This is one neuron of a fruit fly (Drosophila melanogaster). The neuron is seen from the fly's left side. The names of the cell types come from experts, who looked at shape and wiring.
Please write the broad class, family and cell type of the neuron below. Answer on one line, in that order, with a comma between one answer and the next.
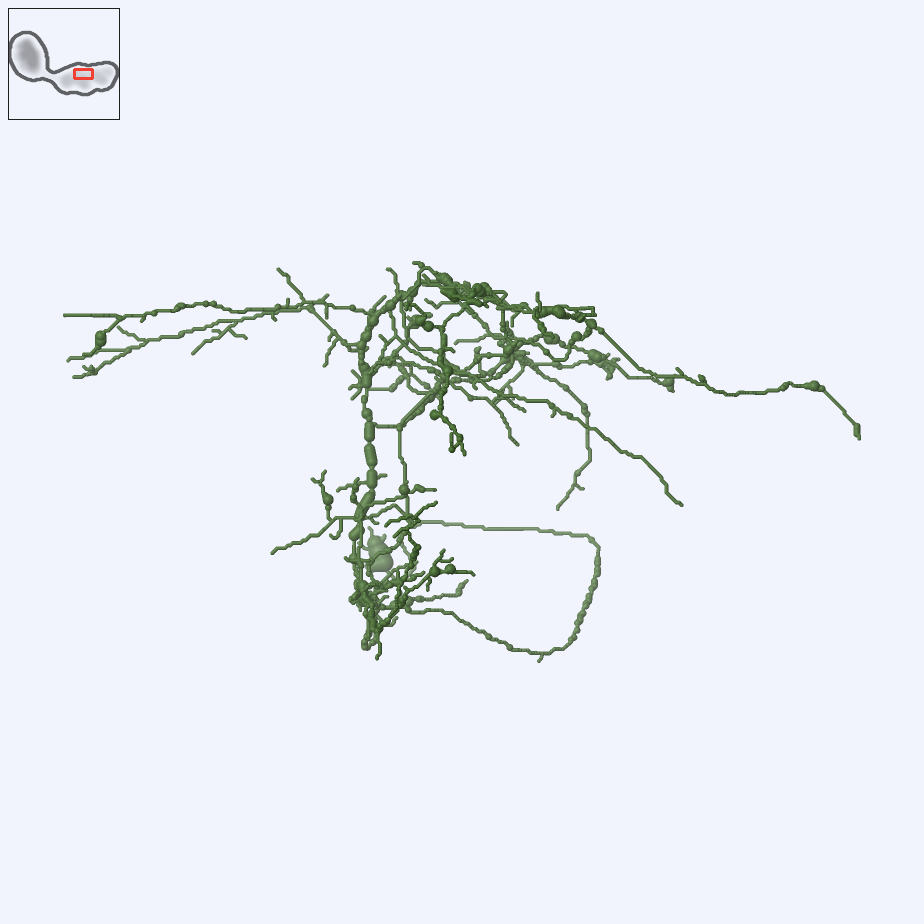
nerve-cord intrinsic neuron, hemilineage 11A, IN11A018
